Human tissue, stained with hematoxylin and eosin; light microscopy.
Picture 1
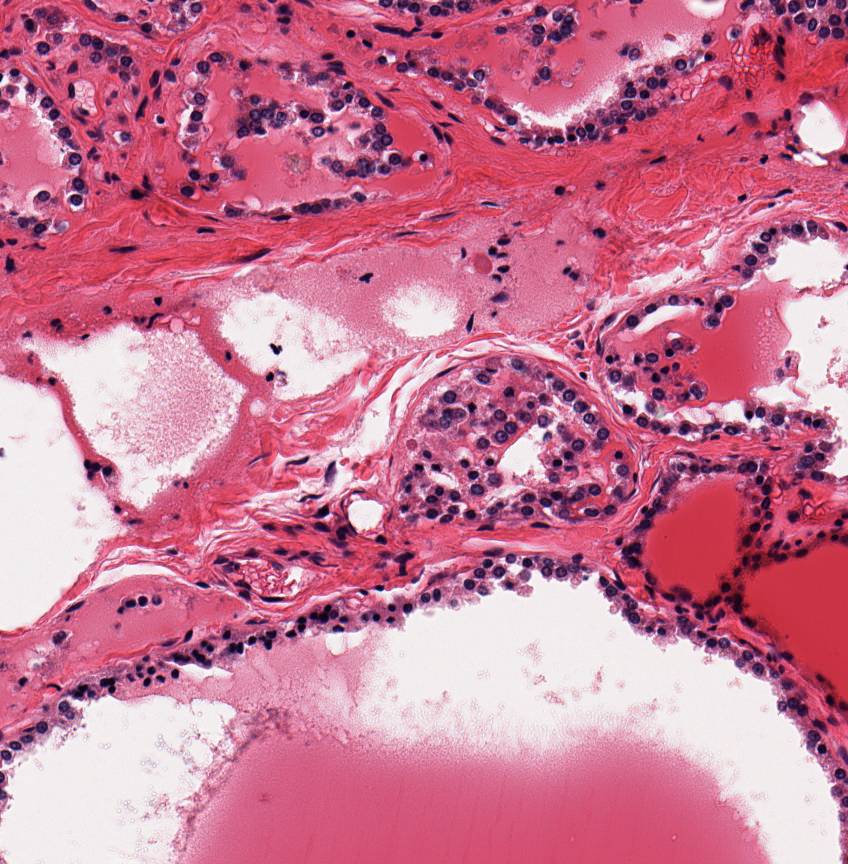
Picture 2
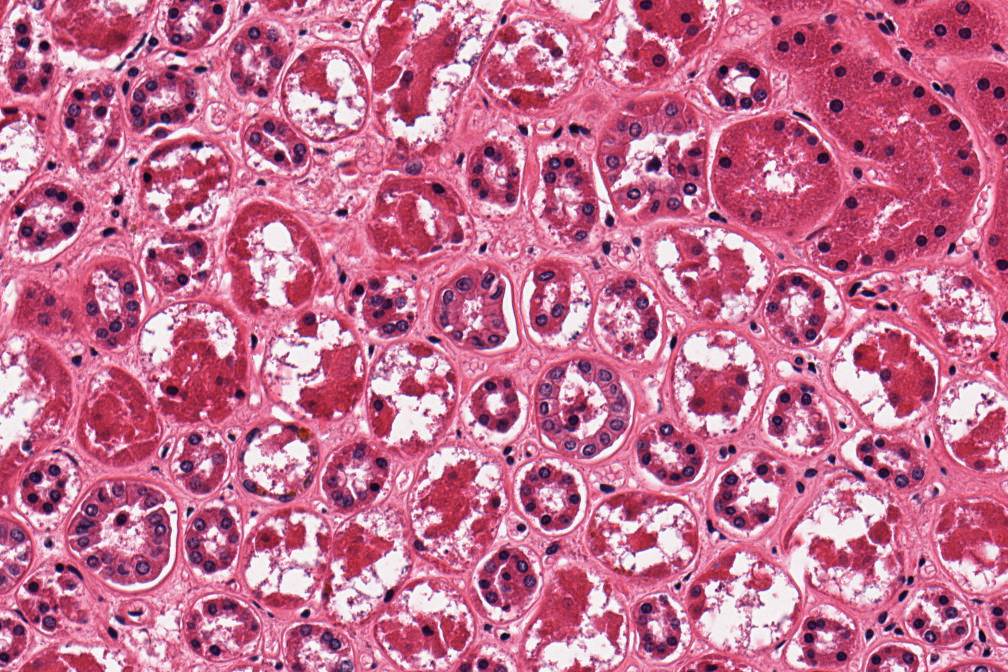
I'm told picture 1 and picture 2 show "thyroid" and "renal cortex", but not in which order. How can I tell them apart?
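Thyroid occupies picture 1 and renal cortex picture 2. The thyroid field consists of rounded spaces of widely varying size, the largest at the bottom, lined by a single layer of low cuboidal to flattened cells with small, round, dark nuclei of fairly uniform size. A band of dense pink collagenous stroma containing scattered spindle nuclei crosses the upper part roughly horizontally. The renal cortex field is packed throughout with closely set round to oval tubular cross-sections. Smaller tubules in the centre and left have cuboidal cells around small open lumens; larger tubules in the upper right have cells with abundant, deeply pink, finely granular cytoplasm. Round, dark nuclei form a single row along each tubule wall.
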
